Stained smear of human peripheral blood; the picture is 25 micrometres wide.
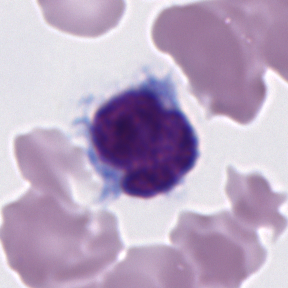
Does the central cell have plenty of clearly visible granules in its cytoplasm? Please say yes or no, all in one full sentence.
No, not a single granule can be seen in its cytoplasm.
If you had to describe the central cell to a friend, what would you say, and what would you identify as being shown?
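Fine, hair-like cytoplasmic projections give the cell a ragged outline. Most of the cell is taken up by the nucleus, whose chromatin is dense and dark purple. What cytoplasm there is appears pale blue. I name this a hairy cell.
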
